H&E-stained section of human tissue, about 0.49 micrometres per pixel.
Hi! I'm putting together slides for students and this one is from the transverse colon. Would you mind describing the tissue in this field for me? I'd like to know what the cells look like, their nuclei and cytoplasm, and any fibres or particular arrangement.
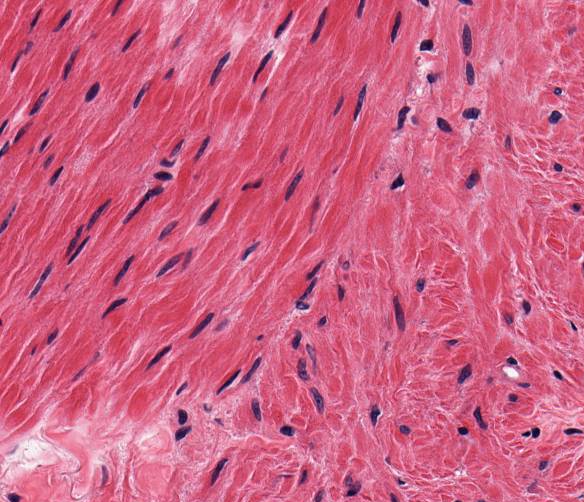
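Orientation: in the upper left, the muscle cells run diagonally from lower left to upper right. Nuclei: where cells are cut lengthwise, each has a single elongated, blunt-ended, cigar-shaped dark blue nucleus. Epithelium and glands: none anywhere. Fat cells: none among the muscle bundles.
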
